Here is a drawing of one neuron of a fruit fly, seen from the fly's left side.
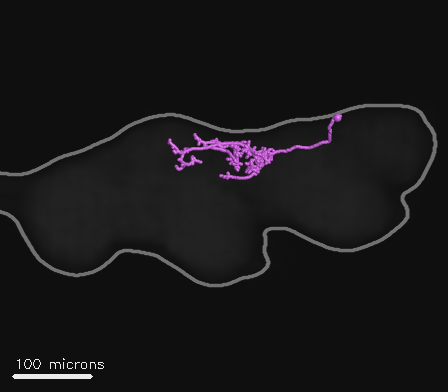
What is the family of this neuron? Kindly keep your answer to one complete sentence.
As a matter of family, this neuron is hemilineage 03B.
